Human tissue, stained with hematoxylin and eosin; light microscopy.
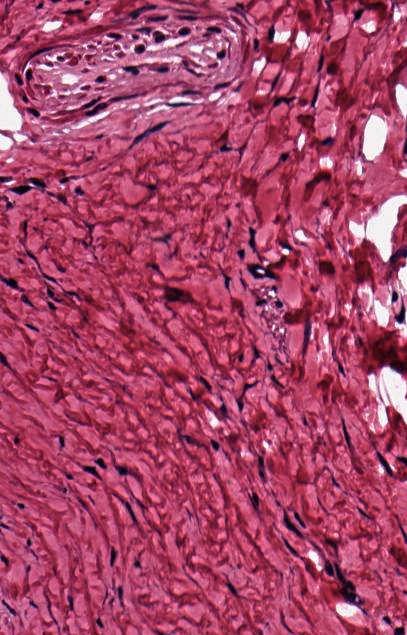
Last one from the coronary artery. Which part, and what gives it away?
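What you see is the tunica adventitia. Dense, deeply eosinophilic collagen fills almost the whole field, wavy and roughly parallel in the lower half, with sparse slender fibroblast nuclei.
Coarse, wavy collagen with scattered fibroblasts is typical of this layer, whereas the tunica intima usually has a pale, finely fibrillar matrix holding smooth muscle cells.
Small clear spaces dot the right edge.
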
